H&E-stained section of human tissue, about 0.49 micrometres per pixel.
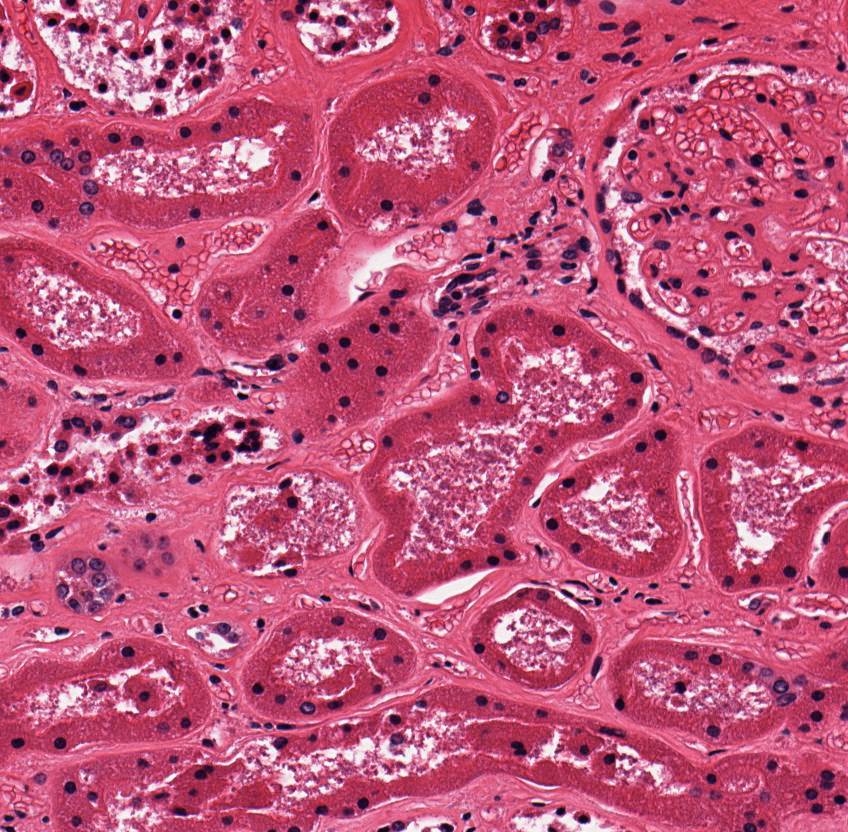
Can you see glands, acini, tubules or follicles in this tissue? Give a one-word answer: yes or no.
Yes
